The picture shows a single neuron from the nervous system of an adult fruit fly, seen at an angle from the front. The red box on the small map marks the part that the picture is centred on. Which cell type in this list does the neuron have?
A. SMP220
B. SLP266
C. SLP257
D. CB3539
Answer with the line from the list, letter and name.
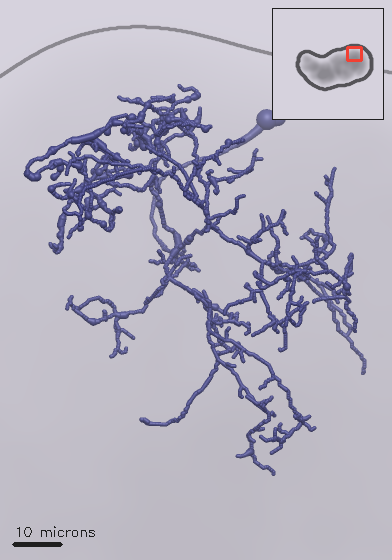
D. CB3539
